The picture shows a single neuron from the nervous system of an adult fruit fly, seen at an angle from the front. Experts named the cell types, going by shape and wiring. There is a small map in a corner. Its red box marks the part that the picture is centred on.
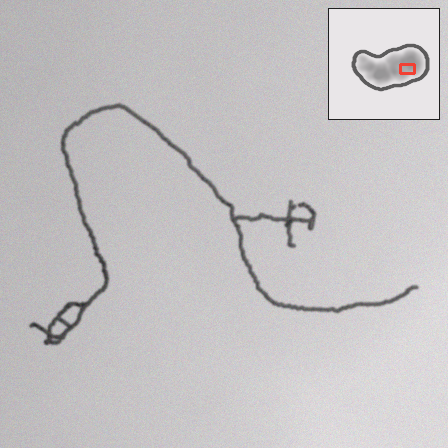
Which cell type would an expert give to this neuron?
ORN_VC4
